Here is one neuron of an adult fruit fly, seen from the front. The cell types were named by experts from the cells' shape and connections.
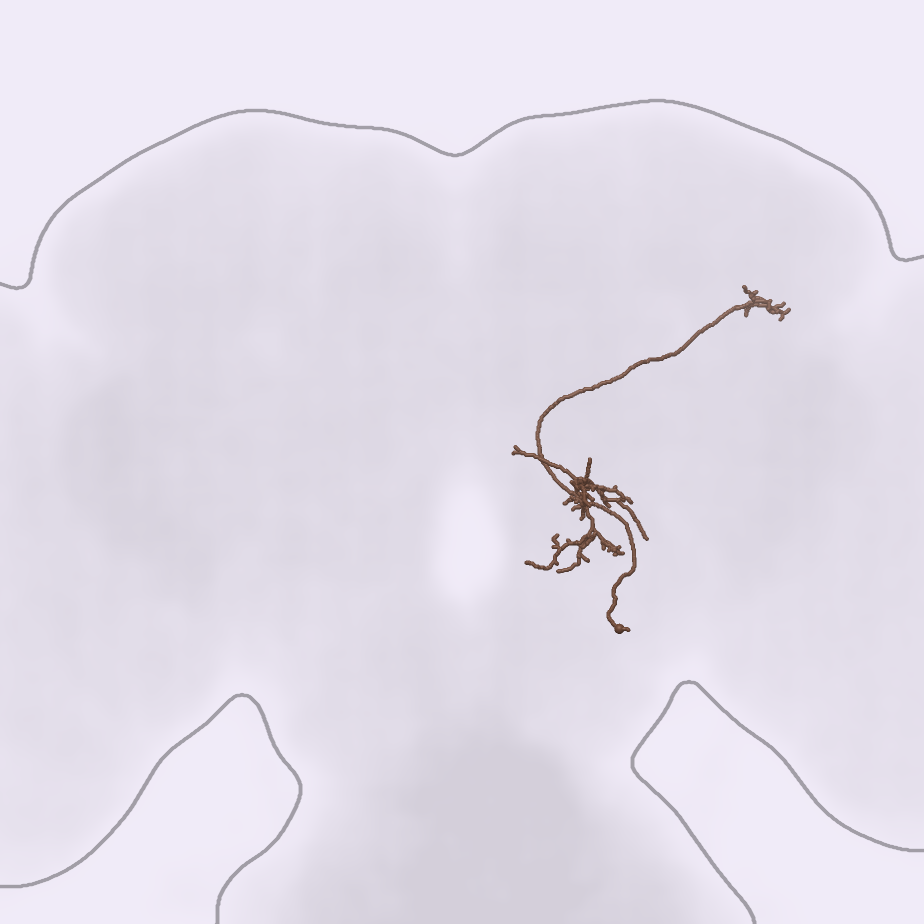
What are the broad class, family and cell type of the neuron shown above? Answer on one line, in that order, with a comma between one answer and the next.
central-brain intrinsic neuron, hemilineage ALv1, M_vPNml60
